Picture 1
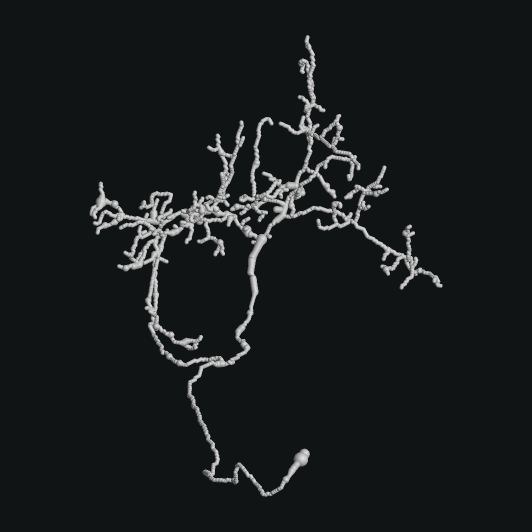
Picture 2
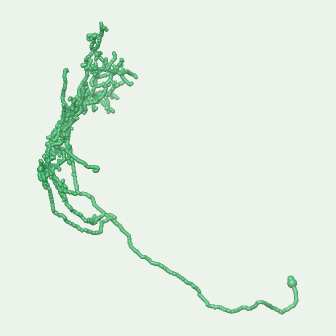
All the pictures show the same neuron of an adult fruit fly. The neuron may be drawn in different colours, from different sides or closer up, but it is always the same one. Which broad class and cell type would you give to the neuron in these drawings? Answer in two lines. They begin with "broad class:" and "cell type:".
broad class: central-brain intrinsic neuron
cell type: PLP261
